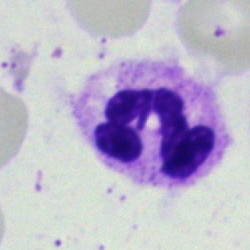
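Segmented neutrophil, central cell, stained human bone marrow smear. Outline roughly round, edge slightly angular and irregular. Lobes arch around a pale gap opening toward the bottom of the cell. No nucleoli in any lobe. Fine, small lilac granules scattered through the cytoplasm.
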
